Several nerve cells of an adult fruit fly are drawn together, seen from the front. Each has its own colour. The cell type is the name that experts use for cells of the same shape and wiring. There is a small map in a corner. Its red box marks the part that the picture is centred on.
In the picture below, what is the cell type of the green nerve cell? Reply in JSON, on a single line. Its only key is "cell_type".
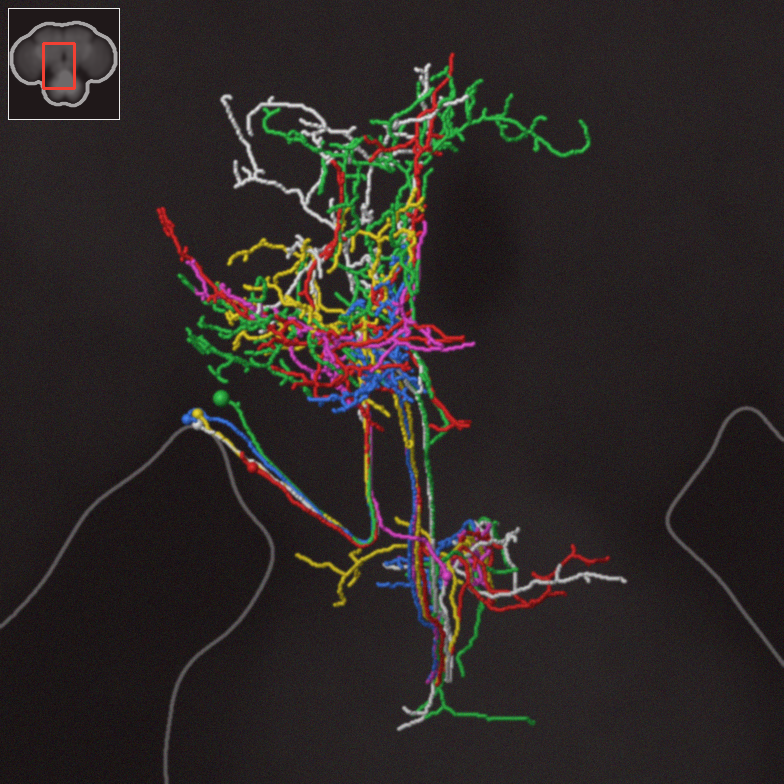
{"cell_type": "DNg92_a"}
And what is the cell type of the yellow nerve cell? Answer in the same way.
{"cell_type": "DNge015"}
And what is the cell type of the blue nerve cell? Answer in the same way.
{"cell_type": "DNg05_b"}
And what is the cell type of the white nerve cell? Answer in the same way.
{"cell_type": "DNg92_b"}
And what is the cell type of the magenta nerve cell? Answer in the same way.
{"cell_type": "DNg06"}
